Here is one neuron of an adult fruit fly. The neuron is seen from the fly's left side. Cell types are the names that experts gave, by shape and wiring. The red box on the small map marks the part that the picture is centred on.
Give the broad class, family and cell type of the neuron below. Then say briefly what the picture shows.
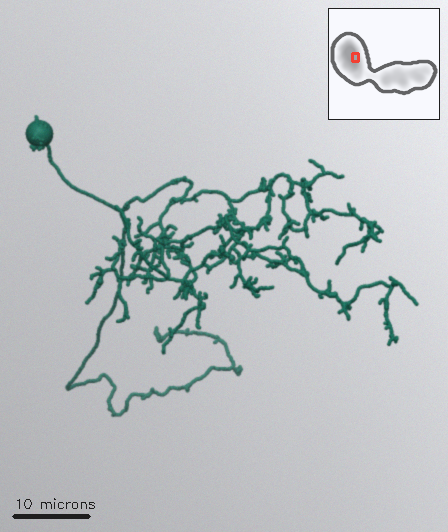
Its broad class is optic-lobe intrinsic neuron. Its family is MeLo. The cell type is MeLo6. From left to right in the picture it spans about 50 microns. The picture shows dozens of branch ends.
